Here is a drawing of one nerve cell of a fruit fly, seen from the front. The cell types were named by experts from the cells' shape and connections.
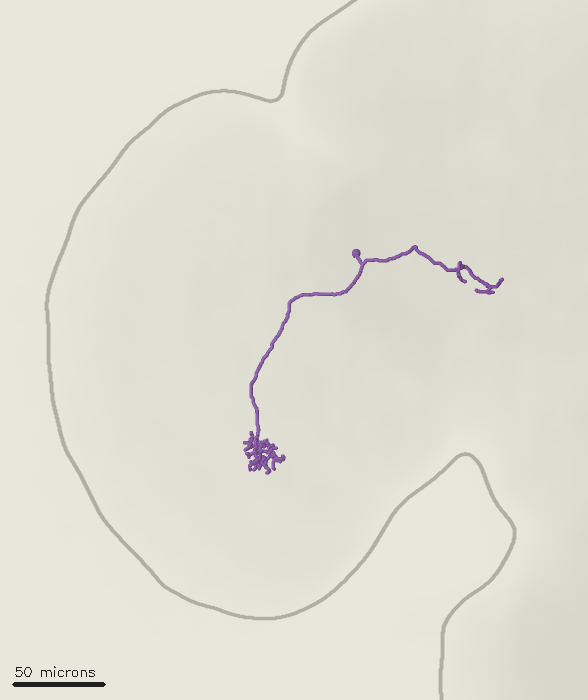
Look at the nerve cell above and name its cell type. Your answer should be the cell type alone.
LPC1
